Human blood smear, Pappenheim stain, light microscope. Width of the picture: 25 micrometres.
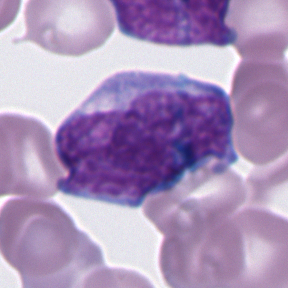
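Myeloblast: the cell in the middle of this stained peripheral blood smear. Notice its angular outline, with several straight edges and corners. It measures about 17 by 12 micrometres, and its nucleus, about 16 by 9 micrometres, fills about 70% of the cell's area. Most of the cytoplasm lies above the nucleus as a pale greyish-blue zone. Along parts of the cell edge, especially at the lower left, you can follow a thin deeper-blue rim. You will find no vacuoles in the cytoplasm.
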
